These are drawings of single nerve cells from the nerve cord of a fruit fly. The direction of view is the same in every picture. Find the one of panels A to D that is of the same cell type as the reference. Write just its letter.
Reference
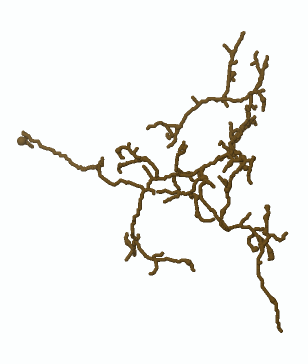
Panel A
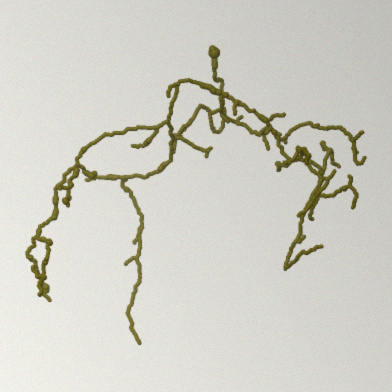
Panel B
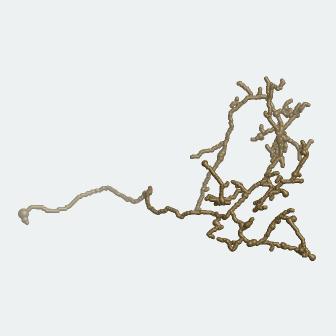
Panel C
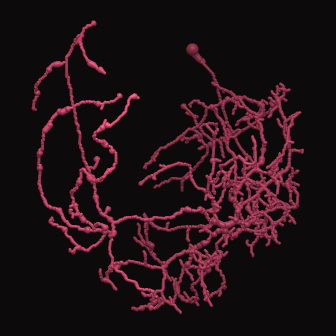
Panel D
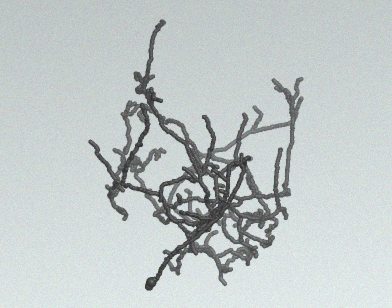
B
